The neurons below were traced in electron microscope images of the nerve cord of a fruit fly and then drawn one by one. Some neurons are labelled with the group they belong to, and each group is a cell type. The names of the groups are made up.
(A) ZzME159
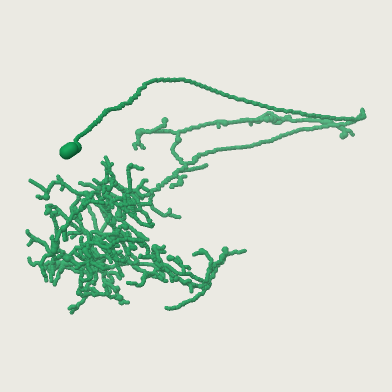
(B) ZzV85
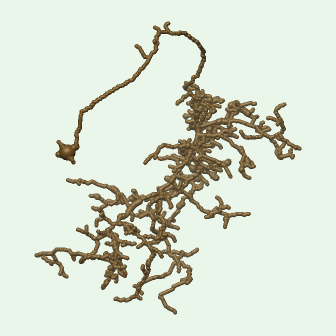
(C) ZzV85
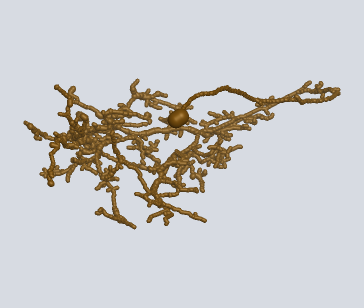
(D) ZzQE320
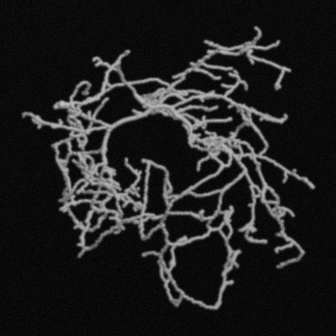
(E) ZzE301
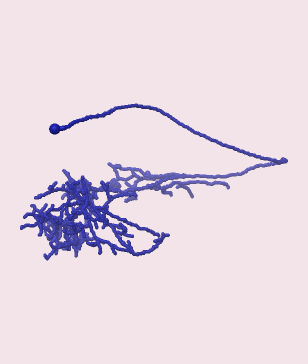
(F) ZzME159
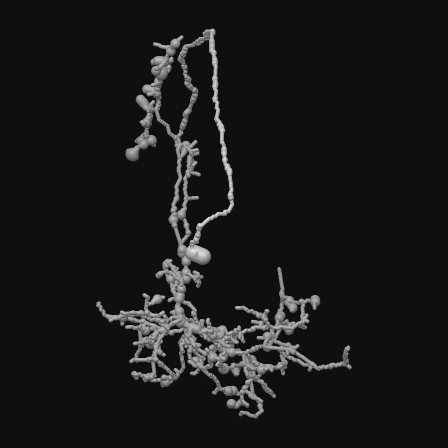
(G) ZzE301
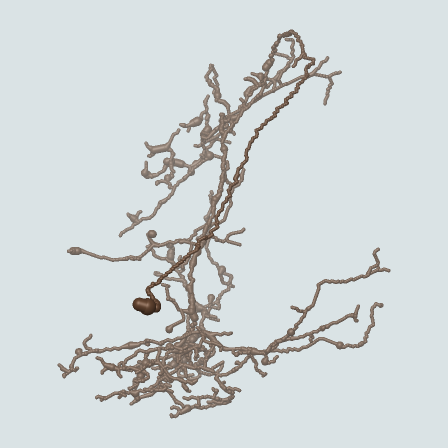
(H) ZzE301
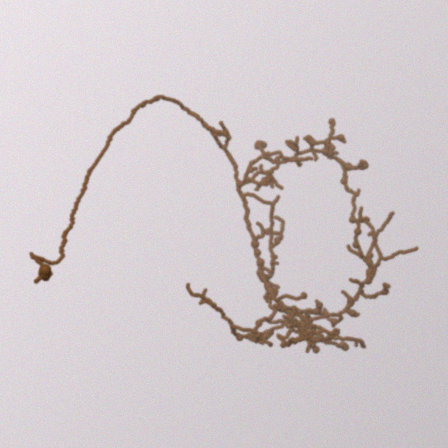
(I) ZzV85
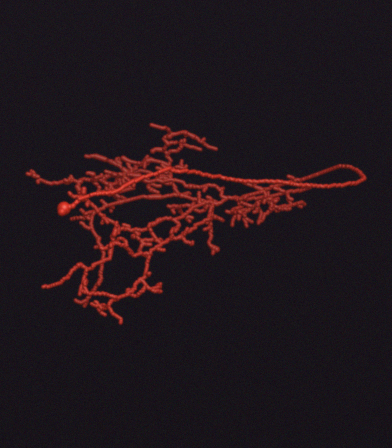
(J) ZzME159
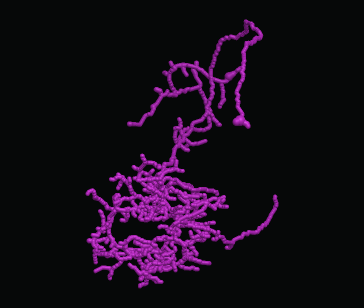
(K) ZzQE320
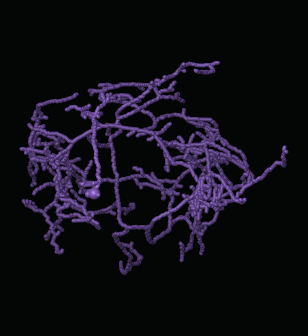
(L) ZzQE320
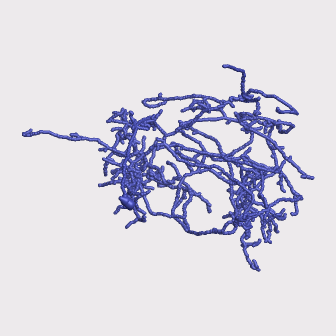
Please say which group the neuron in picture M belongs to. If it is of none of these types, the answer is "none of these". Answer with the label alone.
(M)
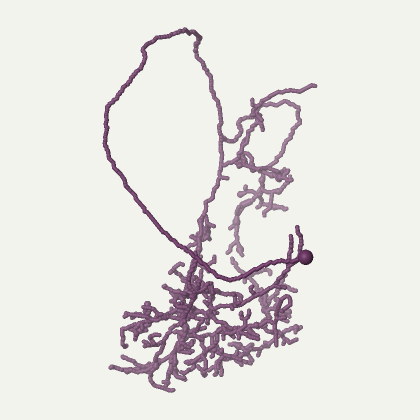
ZzE301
